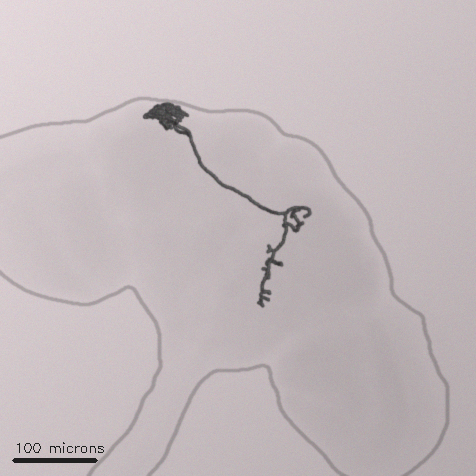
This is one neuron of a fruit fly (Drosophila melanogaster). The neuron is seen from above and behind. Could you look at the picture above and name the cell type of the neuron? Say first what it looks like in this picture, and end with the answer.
It is in the brain and does not reach the nerve cord. By the scale bar it is about 250 microns tall in this view. Its broad class is central-brain intrinsic neuron. It is of cell type AOTU002_a.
